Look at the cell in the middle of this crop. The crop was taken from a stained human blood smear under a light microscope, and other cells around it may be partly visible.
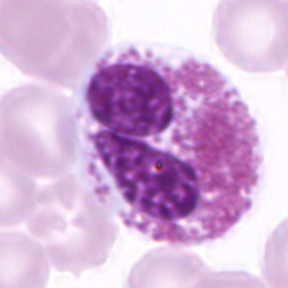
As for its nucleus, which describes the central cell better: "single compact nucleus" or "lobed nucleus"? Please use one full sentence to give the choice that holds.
Rather than one mass, the nucleus consists of distinct lobes.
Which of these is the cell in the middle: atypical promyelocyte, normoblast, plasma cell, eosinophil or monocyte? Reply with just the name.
eosinophil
